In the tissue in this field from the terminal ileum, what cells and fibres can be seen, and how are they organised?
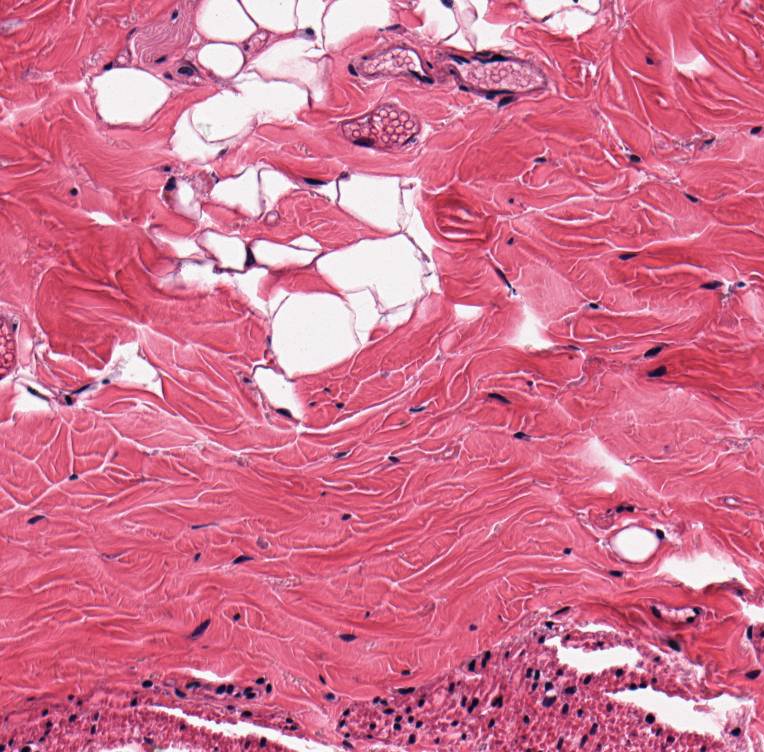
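Empty-looking adipocytes form a cluster in the upper left and centre of the field. Between the collagen bundles, sparse small dark spindle-shaped nuclei are scattered. A more cellular zone, with many closely packed dark nuclei, runs along the bottom edge. In the right lower-middle part lies a small round vessel whose lumen is empty.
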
